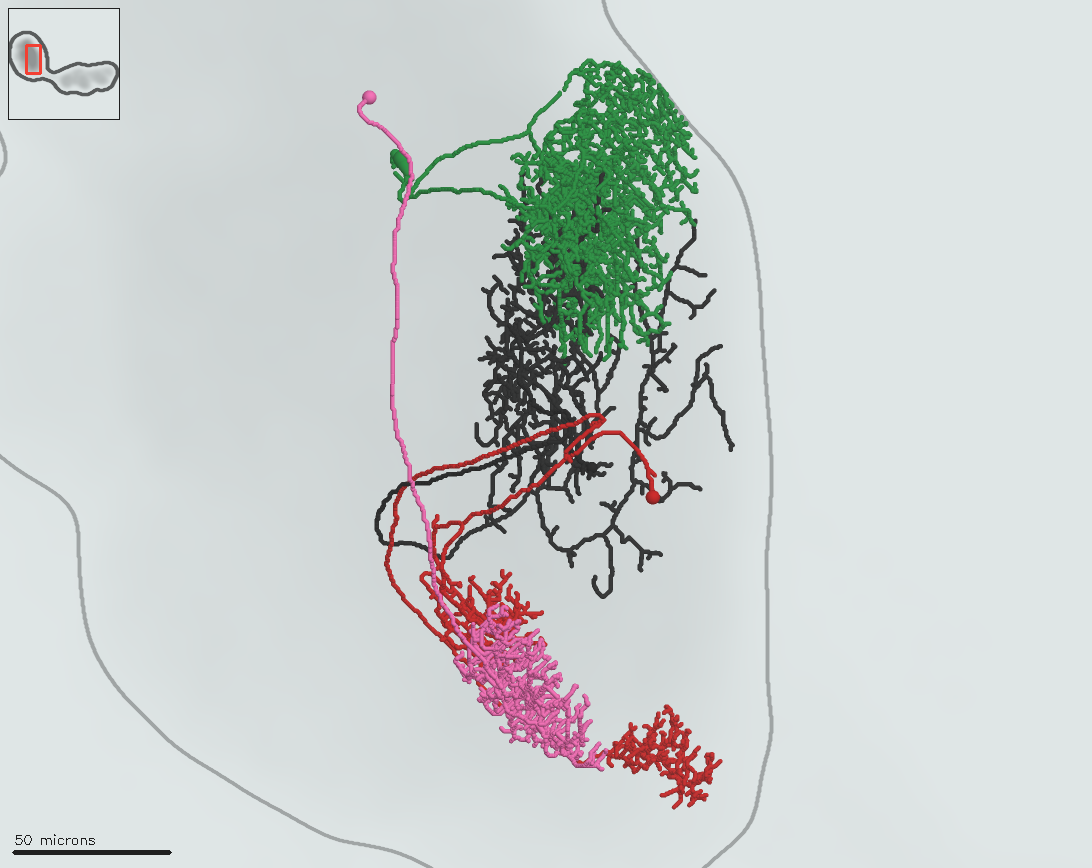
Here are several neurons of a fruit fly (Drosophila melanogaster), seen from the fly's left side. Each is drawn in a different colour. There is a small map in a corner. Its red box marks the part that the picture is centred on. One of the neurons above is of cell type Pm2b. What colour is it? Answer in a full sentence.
The colour is pink.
